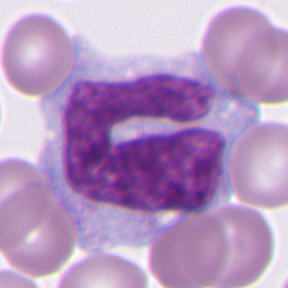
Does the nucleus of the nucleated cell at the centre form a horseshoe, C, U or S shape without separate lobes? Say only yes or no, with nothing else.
Yes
